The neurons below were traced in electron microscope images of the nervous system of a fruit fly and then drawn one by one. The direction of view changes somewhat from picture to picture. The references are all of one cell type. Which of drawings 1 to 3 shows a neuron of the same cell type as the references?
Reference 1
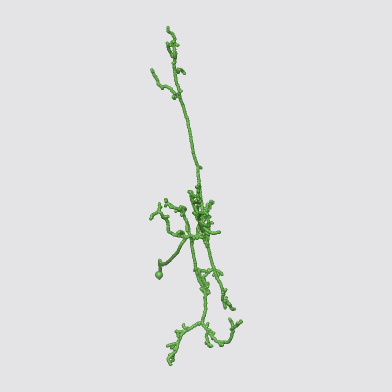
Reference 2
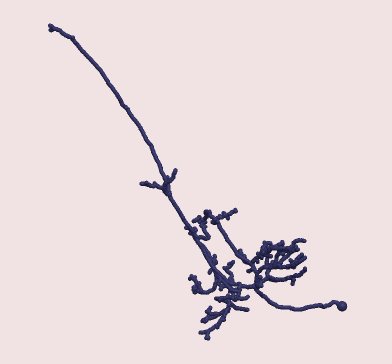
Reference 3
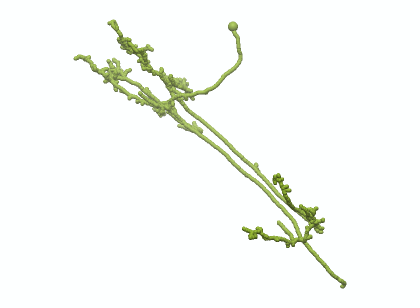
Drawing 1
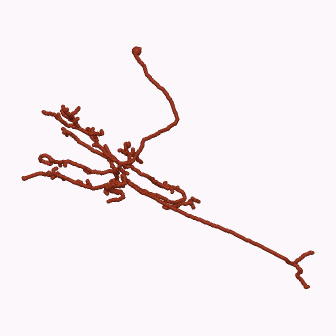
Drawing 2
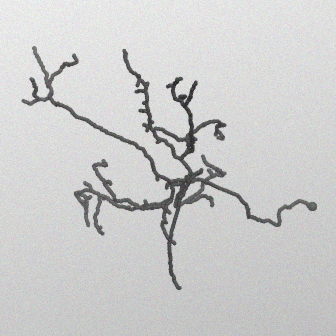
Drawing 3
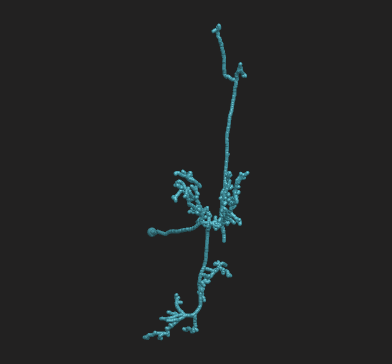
3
